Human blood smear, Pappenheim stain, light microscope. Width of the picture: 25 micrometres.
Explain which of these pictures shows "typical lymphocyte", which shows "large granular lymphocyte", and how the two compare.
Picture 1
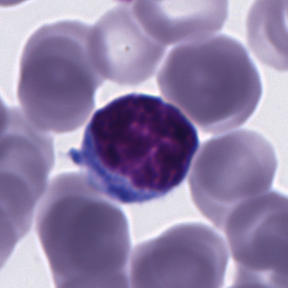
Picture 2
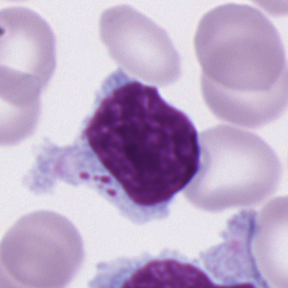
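Picture 1 shows a typical lymphocyte; picture 2 shows a large granular lymphocyte. In picture 2, a small cluster of red-purple granules lies in the cytoplasm below and left of the nucleus.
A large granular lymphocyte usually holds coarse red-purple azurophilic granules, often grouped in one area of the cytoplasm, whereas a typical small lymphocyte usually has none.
The cytoplasm also differs: in picture 1 it is a narrow blue rim, mainly a crescent along the lower left of the nucleus, while in picture 2 it is pale greyish-blue and lies mostly to the left of the nucleus.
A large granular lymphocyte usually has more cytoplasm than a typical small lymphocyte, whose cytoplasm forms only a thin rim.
The outline is roughly round in picture 1, slightly irregular on the left where a small blue knob of cytoplasm sticks out, but irregular with ragged, frayed edges in picture 2. Neither nucleus is lobed: in picture 1 it is about 9 by 8 micrometres in a cell of about 11 by 10 micrometres, and in picture 2 it is about 11 by 9 micrometres, with dark purple, coarsely clumped chromatin.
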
